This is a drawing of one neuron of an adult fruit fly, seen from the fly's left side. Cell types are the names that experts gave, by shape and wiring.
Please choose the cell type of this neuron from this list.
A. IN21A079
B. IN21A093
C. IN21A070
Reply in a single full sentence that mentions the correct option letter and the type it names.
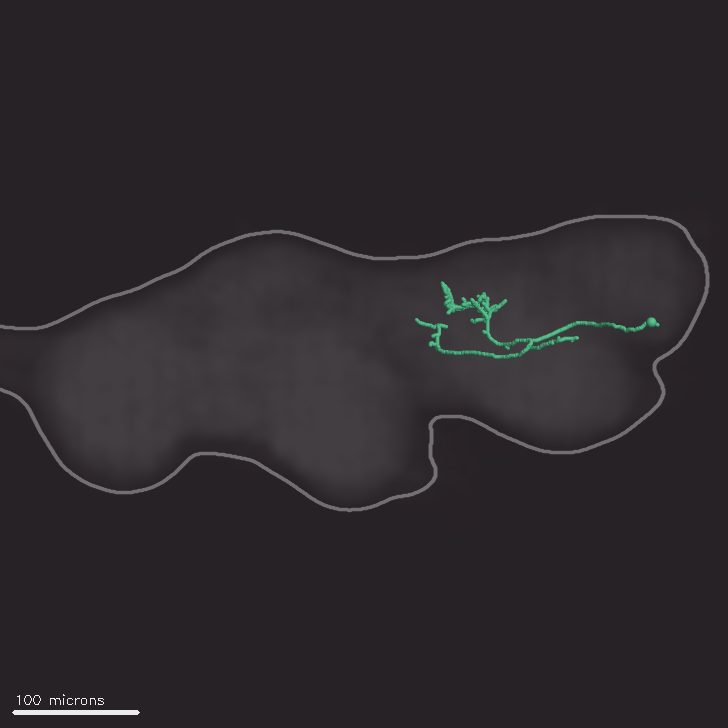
The neuron is typed as IN21A093, which is listed in option B.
